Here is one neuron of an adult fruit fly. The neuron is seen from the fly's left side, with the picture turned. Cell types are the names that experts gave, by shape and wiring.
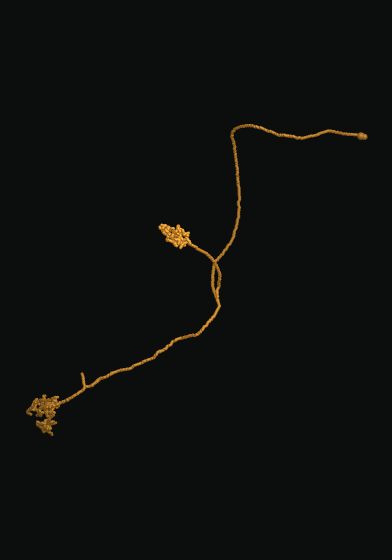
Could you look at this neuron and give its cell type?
SA2_a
